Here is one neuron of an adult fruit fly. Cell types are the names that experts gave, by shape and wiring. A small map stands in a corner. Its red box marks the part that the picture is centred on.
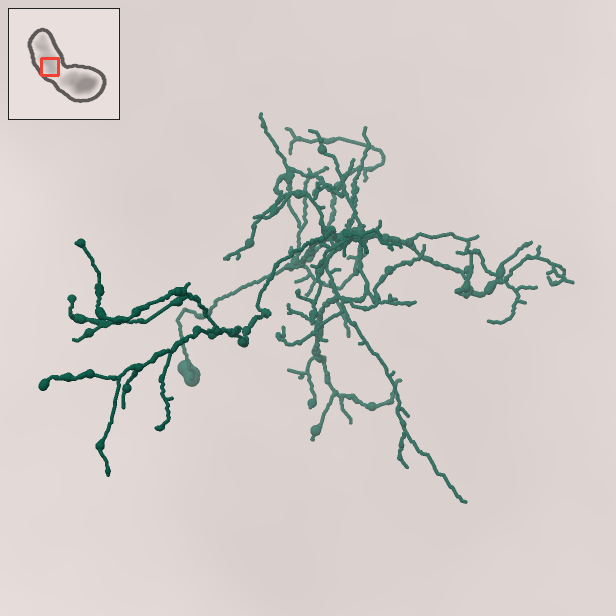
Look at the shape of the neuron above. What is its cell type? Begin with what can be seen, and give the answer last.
The picture shows dozens of branch ends. In this view it is wider than it is tall. This is a nerve-cord intrinsic neuron. The cell type is IN12B070.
